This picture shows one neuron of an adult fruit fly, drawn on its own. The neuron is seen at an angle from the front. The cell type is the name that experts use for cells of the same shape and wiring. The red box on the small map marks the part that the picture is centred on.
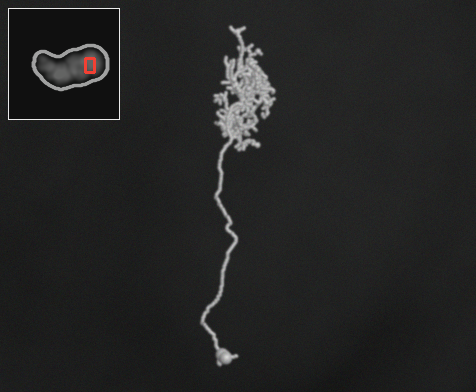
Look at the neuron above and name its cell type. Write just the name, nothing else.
Li14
